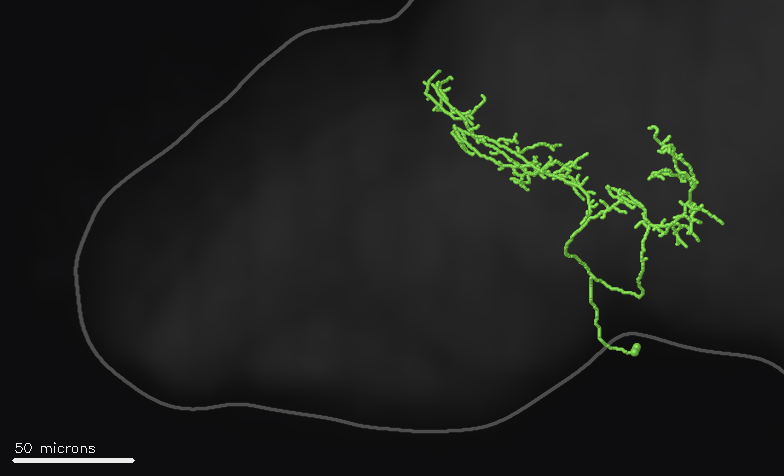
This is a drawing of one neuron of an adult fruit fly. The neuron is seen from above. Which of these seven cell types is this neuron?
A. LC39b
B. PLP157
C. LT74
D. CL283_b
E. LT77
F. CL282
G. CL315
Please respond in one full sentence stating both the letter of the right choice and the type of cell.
Option B, namely PLP157, is the cell type of the neuron.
